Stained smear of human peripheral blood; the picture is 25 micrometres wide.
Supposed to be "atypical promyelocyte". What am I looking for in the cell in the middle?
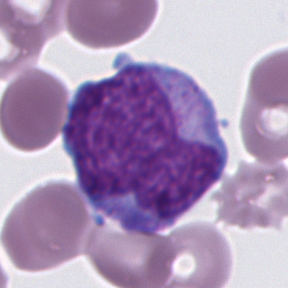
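What goes with an atypical promyelocyte here is the nucleus: it's irregular and folded, with indentations in its outline.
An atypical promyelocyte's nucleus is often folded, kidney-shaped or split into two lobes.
Beyond that, the chromatin is fine and lacy rather than coarsely clumped, and the nucleus takes up about 70% of the cell's area. The cell is about 15 micrometres across, with a few small blue blebs sticking out from its edge. The widest band of cytoplasm sits on the upper right side of the nucleus.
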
